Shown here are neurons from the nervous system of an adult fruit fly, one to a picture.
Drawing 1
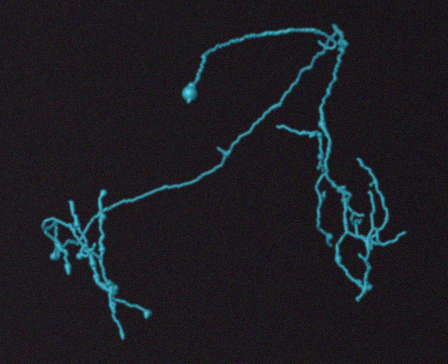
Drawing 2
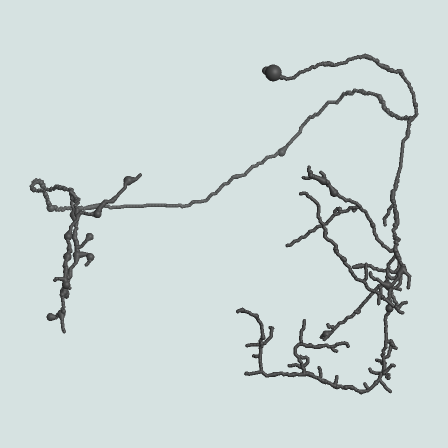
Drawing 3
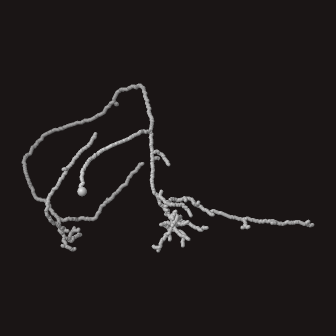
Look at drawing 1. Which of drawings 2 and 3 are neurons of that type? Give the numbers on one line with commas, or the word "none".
3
